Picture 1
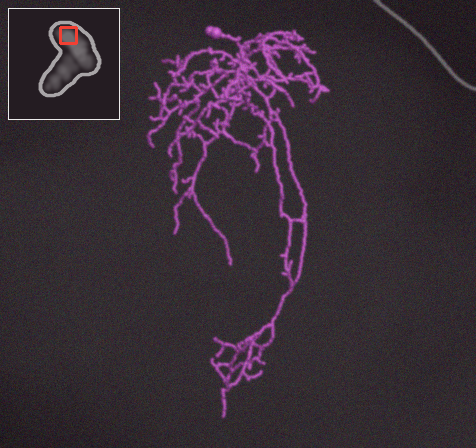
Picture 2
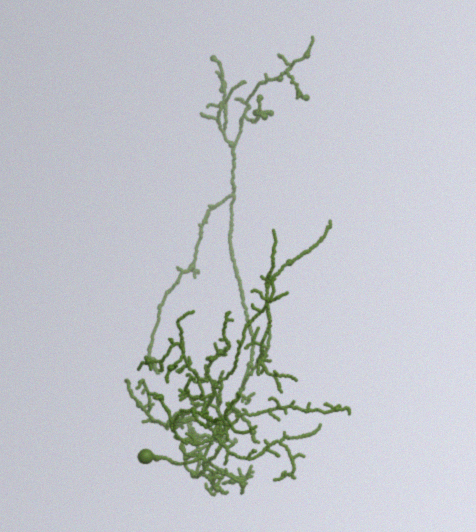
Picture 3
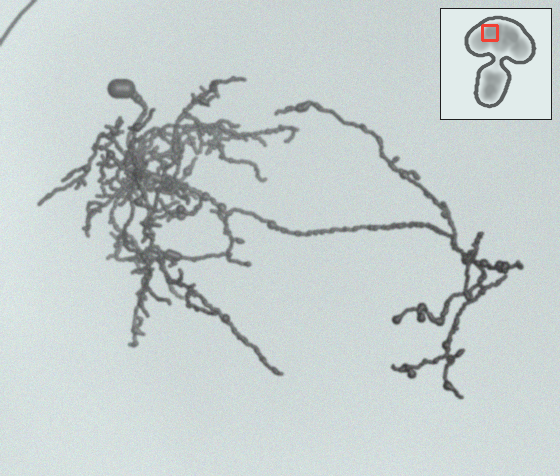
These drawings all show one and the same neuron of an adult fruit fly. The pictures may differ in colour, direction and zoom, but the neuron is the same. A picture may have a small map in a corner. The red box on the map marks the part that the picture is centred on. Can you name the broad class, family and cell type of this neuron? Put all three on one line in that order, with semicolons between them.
central-brain intrinsic neuron; hemilineage VLPl2_medial; AVLP198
